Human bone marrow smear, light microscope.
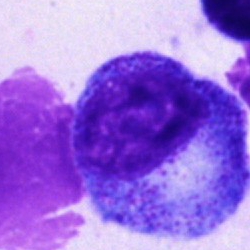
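Promyelocyte, central cell of a stained bone marrow smear. Nucleus off-centre, toward upper left. Chromatin dark purple, mottled rather than smooth. Fine reddish-purple granules scattered through cytoplasm. Pale, nearly clear cytoplasmic patch just below nucleus.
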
